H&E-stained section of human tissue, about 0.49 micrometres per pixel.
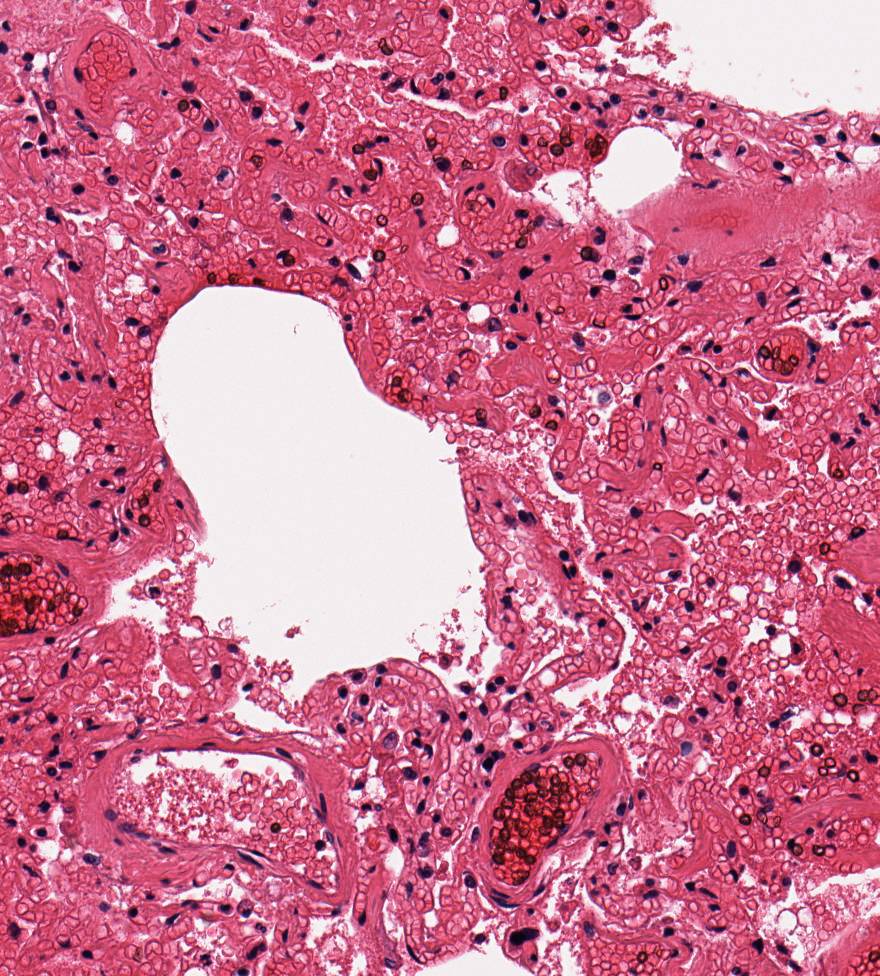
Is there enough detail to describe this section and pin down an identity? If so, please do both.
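Throughout the field, the small spaces between thin pink septa are packed with red blood cells. Near the bottom centre, a rounded pink-walled vessel is crowded with dark red-brown red blood cells. Among the paler ones sit single dark brown-red cells. Near the upper right lies a smooth, homogeneous pink band with few cells. This is lung.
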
